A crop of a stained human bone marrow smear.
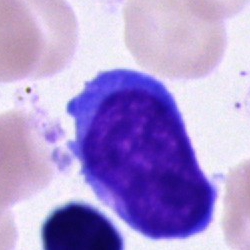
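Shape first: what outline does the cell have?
An elongated oval, tilted from upper left to lower right.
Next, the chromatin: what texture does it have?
Finely stippled, with small paler pinkish-purple spots and no coarse dark clumps.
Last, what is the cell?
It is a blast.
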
